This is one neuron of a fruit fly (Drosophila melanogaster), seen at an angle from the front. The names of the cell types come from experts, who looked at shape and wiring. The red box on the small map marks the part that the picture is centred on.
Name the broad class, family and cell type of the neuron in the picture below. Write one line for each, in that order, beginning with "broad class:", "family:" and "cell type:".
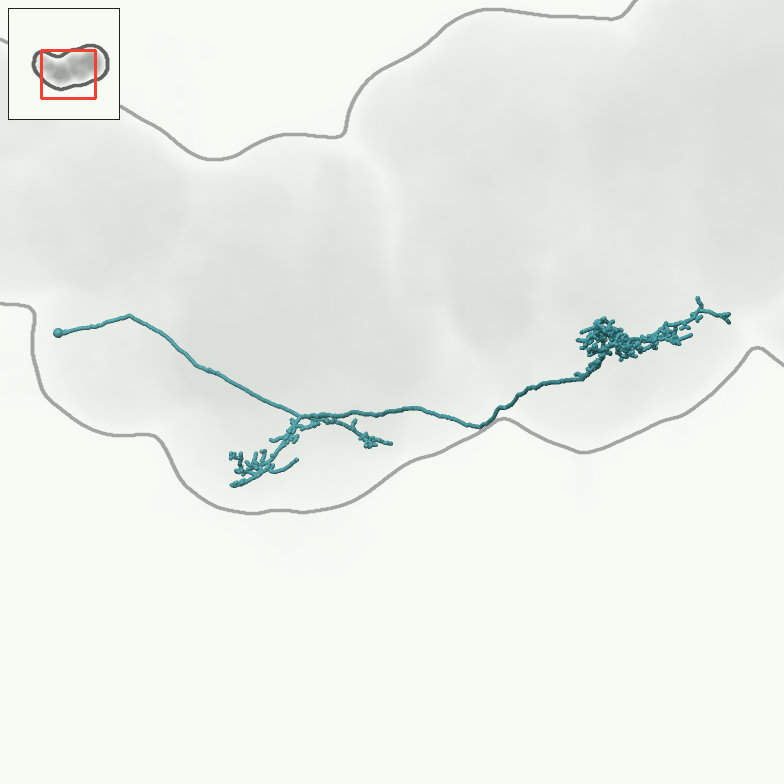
broad class: ascending neuron
family: hemilineage 05B
cell type: AN05B076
